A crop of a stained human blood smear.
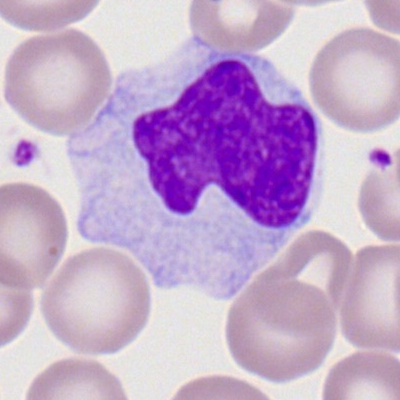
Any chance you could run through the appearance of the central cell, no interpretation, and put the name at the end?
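The cell outline is irregular, not smoothly round. Its nucleus is irregular in shape, with a deep notch on the lower side, and forms one continuous mass rather than separate lobes. The cytoplasm contains no coarse or brightly coloured granules. This cell is a monocyte.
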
